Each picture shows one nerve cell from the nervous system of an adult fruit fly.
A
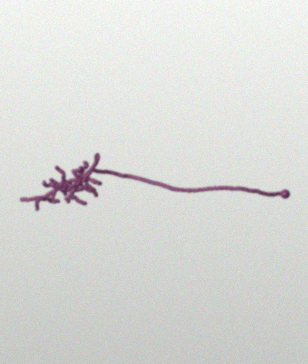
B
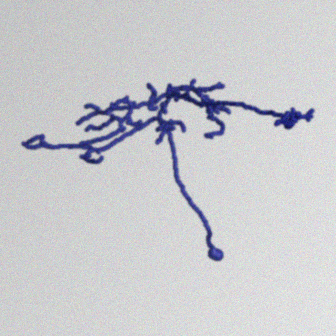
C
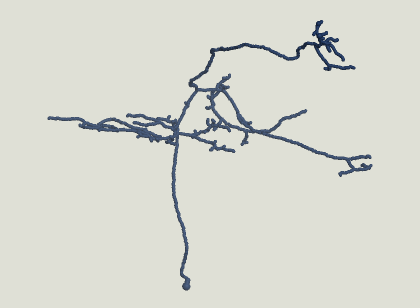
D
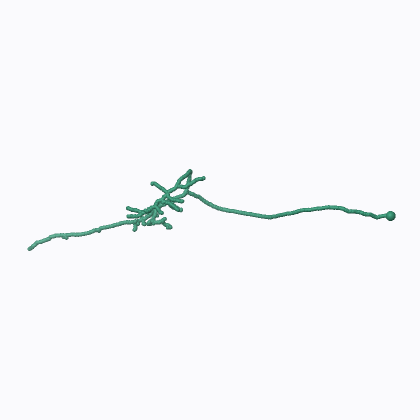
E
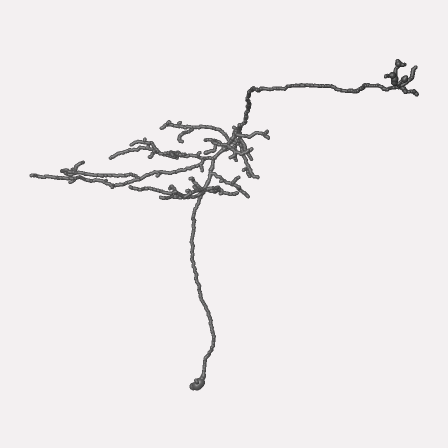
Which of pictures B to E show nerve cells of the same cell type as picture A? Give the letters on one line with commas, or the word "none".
D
